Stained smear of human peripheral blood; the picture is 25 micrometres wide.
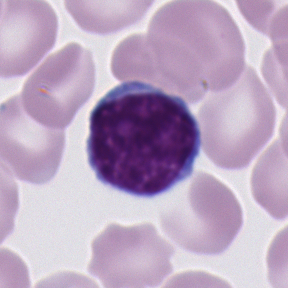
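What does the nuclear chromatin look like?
Dark purple and coarsely clumped, with small paler spots between the clumps, in a nucleus that is round in outline and about 9 micrometres across.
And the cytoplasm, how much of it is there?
Only a thin rim around the nucleus, widest along the upper edge of the cell; the nucleus fills about 80% of the cell's area.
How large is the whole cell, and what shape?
About 10 micrometres across, with a roughly round outline and no surface projections.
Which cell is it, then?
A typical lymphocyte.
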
